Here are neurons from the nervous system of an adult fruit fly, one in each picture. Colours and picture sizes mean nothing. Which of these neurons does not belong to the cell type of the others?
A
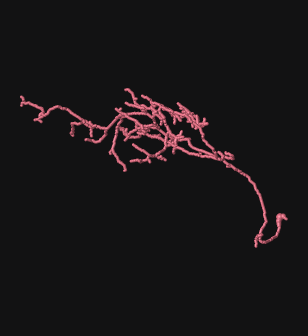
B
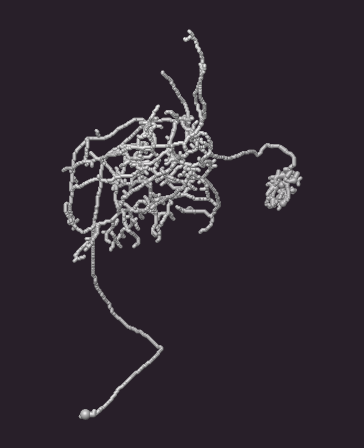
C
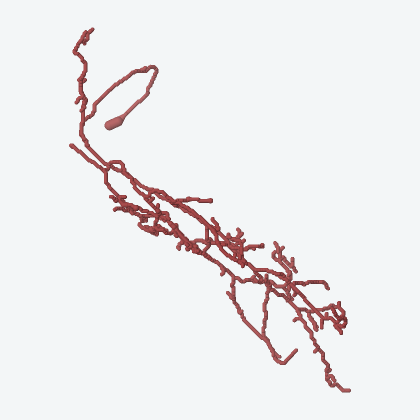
B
